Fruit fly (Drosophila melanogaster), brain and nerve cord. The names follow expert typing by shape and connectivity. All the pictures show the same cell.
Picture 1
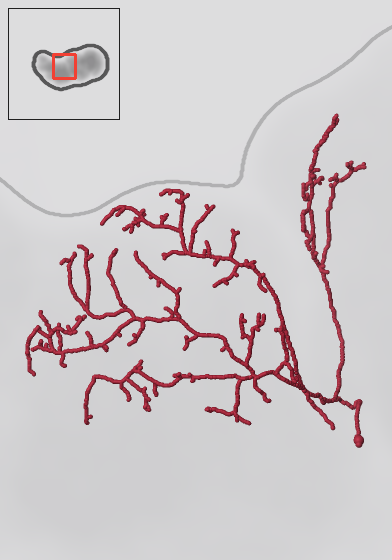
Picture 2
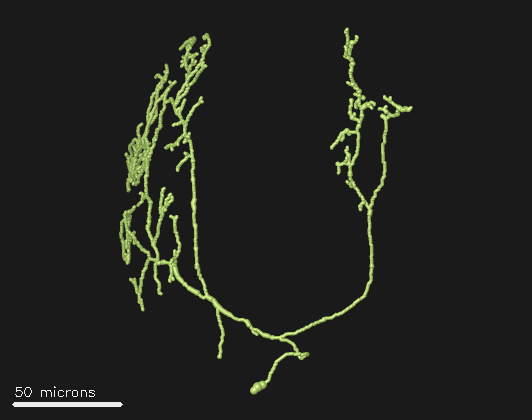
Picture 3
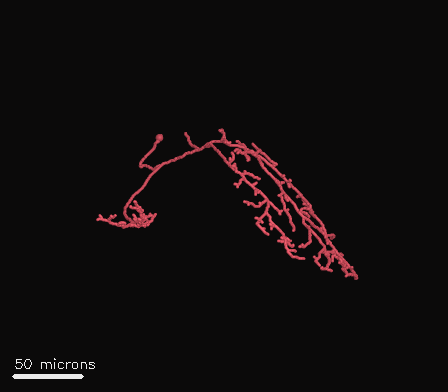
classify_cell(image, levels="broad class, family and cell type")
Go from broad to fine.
visual projection neuron; MeVP; MeVP39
